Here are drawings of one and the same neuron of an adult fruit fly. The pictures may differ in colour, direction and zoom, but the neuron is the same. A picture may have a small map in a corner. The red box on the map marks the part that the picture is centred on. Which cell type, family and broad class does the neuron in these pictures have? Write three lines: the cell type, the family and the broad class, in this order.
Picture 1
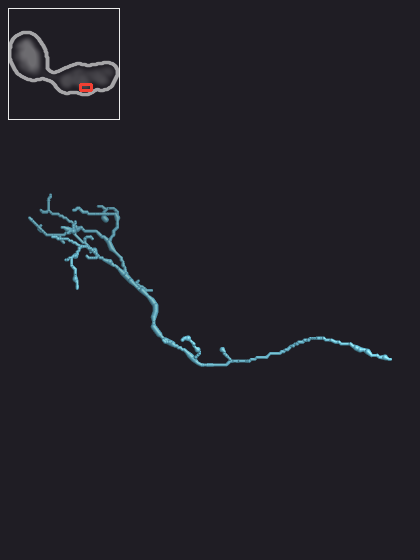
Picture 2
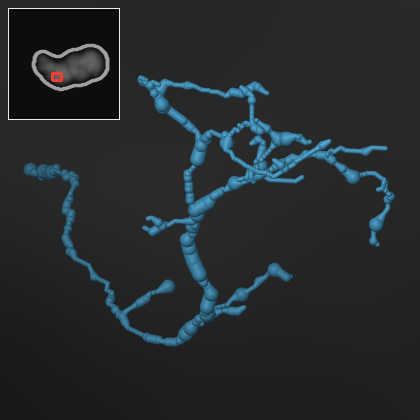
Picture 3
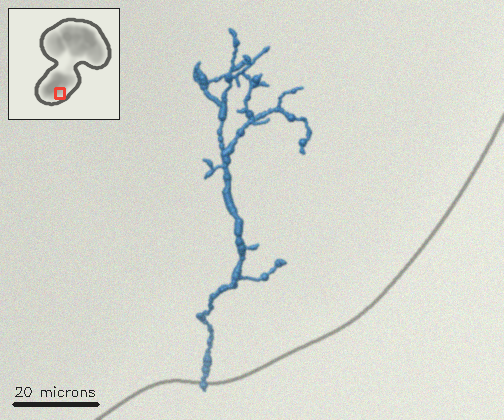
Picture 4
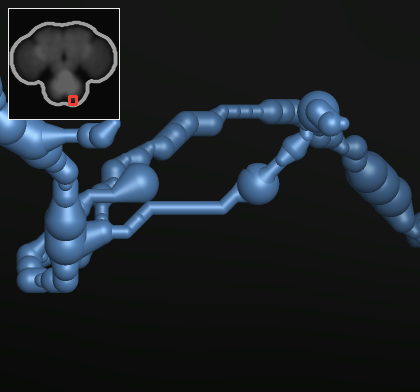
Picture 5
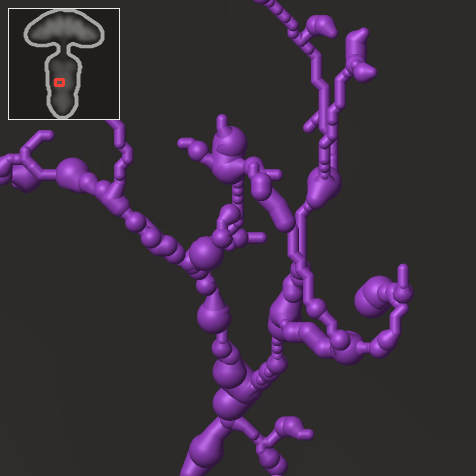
SNta29
class mechanosensory tactile
sensory neuron entering the nerve cord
